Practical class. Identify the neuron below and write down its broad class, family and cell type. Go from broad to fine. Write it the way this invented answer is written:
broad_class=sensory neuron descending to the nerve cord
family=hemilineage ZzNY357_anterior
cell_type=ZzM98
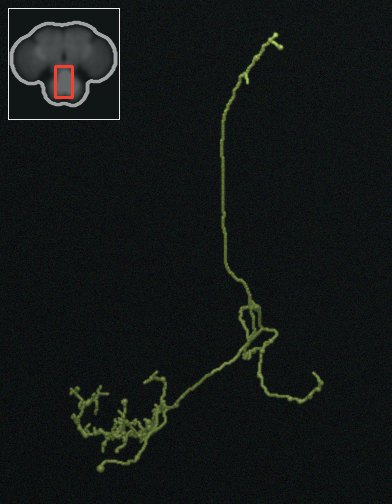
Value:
broad_class=ascending neuron
family=hemilineage 10B
cell_type=AN10B037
